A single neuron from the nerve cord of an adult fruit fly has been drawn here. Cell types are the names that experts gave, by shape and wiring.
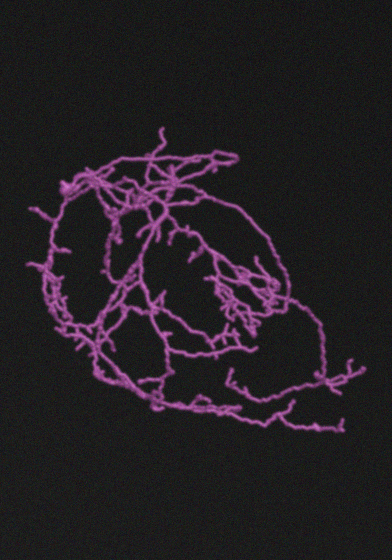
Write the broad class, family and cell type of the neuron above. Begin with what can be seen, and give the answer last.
The picture shows dozens of branch ends. In this view it is about as wide as it is tall. This is a nerve-cord intrinsic neuron. The family is hemilineage 03A. Its cell type is IN03A068.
